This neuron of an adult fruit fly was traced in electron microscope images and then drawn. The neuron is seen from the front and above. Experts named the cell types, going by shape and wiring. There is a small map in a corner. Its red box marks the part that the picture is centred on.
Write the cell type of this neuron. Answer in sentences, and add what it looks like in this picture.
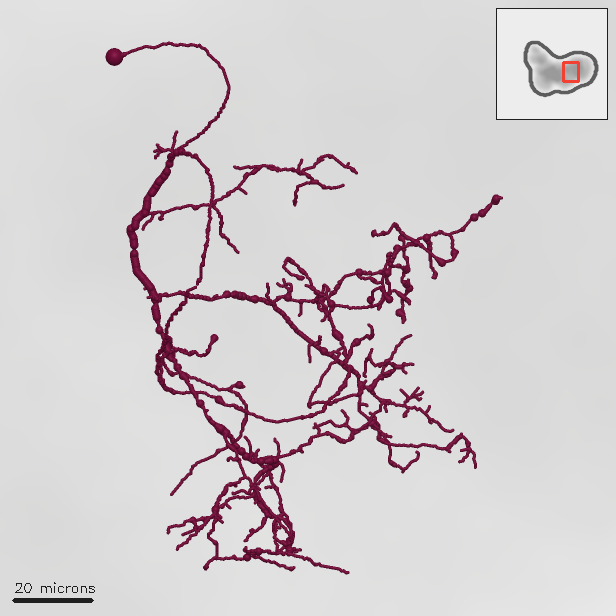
The cell type is CB2366. Its broad class is central-brain intrinsic neuron. The cell body can be seen at the upper left of the picture. From top to bottom in the picture it spans about 140 microns. The picture shows dozens of branch ends.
